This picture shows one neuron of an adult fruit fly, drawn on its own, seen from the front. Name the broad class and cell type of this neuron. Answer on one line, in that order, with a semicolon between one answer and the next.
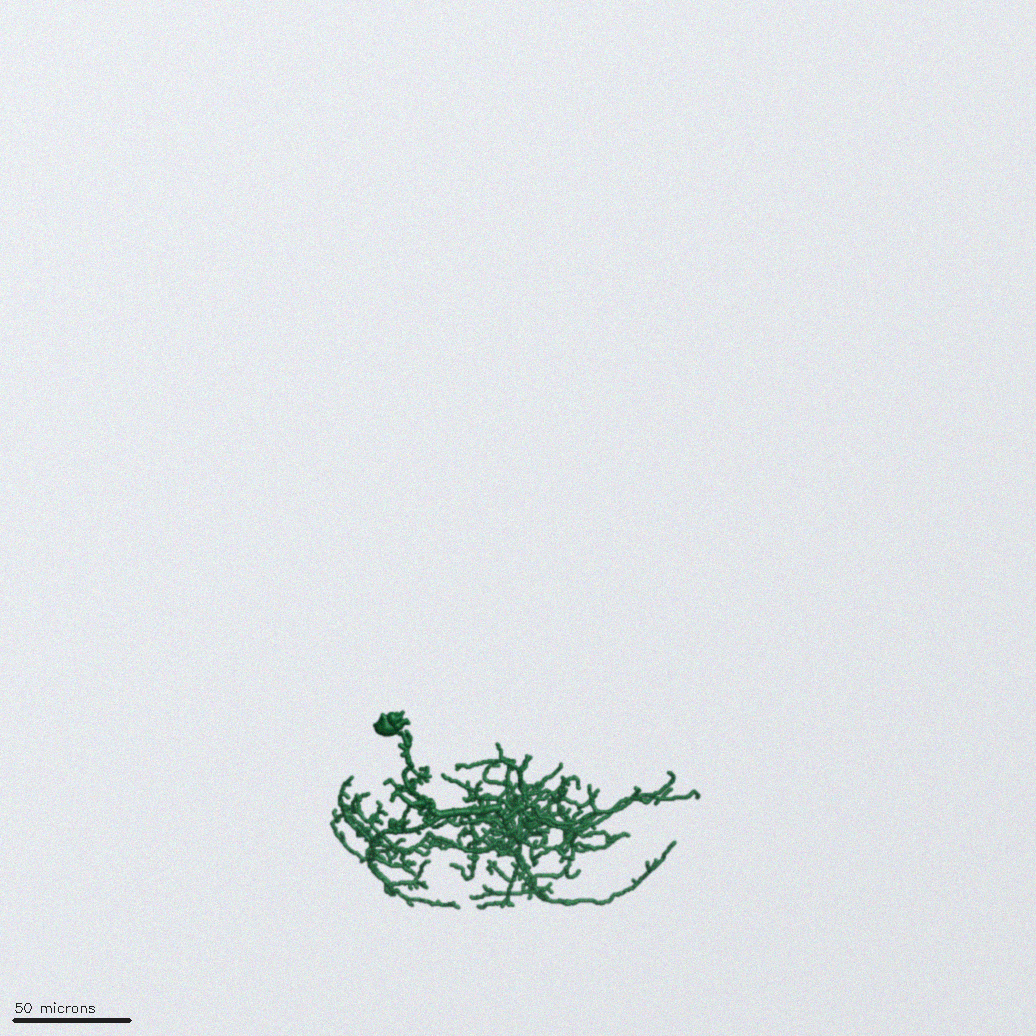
motor neuron of the brain; MN5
